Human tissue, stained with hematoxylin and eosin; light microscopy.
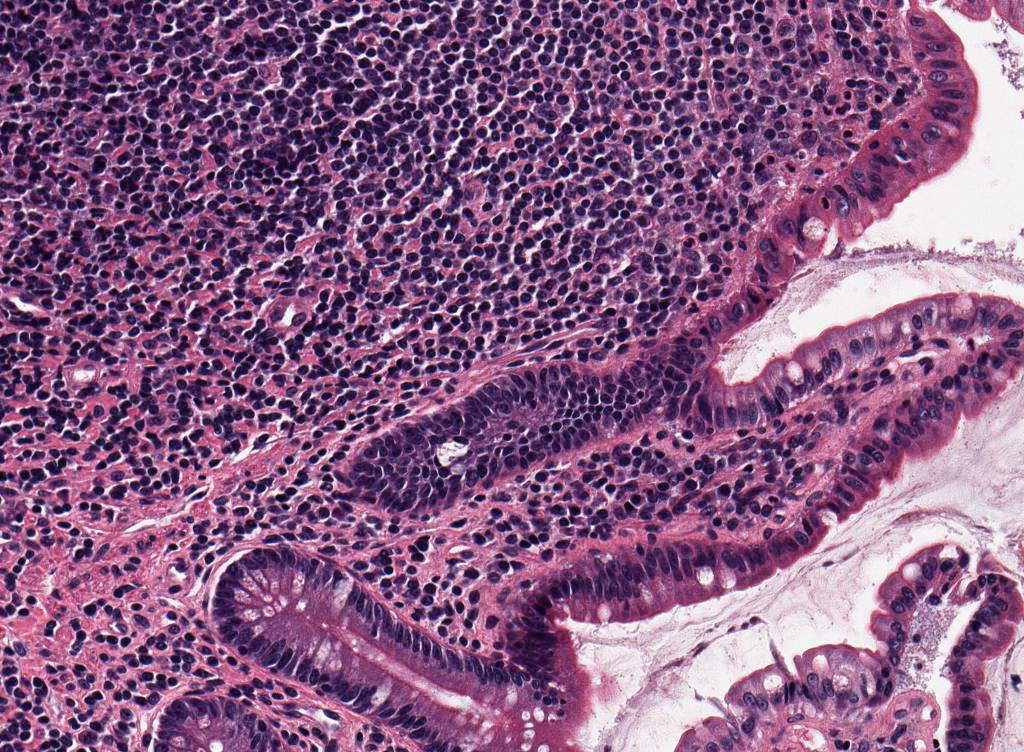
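Terminal ileum. Closely packed small dark round nuclei form a dense sheet at upper left; epithelium-lined folds lie along the right and bottom. The folds bear one layer of tall columnar cells with basal elongated nuclei, among which single goblet cells hold pale rounded mucin vacuoles.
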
